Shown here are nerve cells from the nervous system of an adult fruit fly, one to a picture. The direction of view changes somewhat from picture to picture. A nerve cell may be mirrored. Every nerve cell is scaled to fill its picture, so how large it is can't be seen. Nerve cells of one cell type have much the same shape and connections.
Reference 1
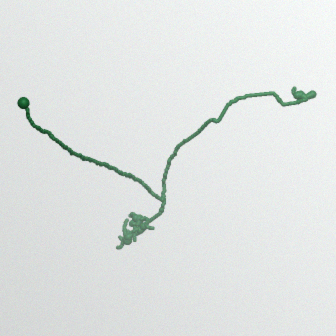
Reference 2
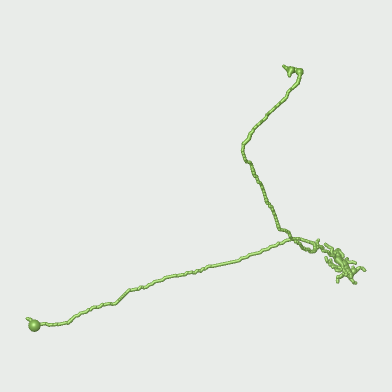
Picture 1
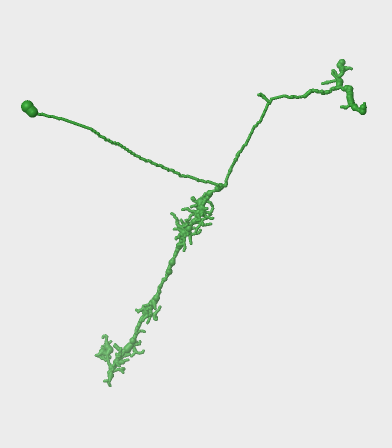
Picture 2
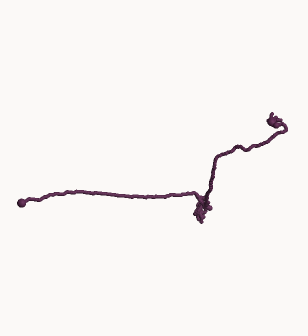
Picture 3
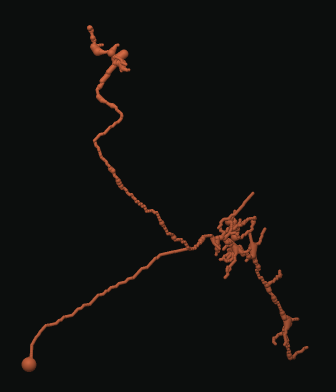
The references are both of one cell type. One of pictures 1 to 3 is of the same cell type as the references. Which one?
Picture 2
